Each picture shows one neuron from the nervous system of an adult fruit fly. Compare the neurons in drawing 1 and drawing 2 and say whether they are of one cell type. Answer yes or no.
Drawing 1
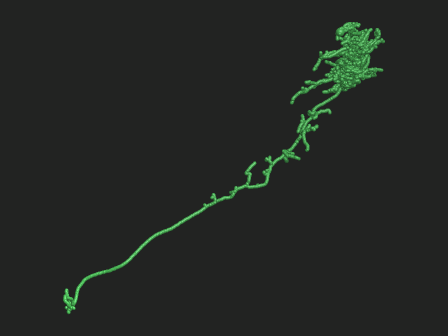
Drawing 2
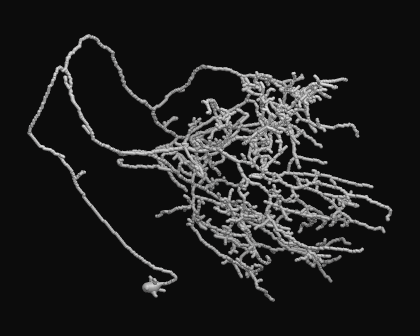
no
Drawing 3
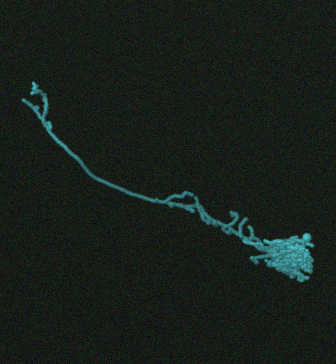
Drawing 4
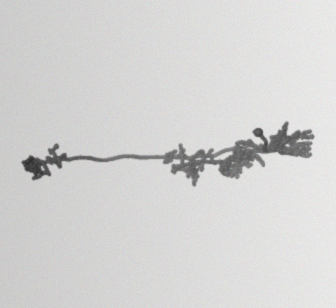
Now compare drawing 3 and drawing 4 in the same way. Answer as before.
no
